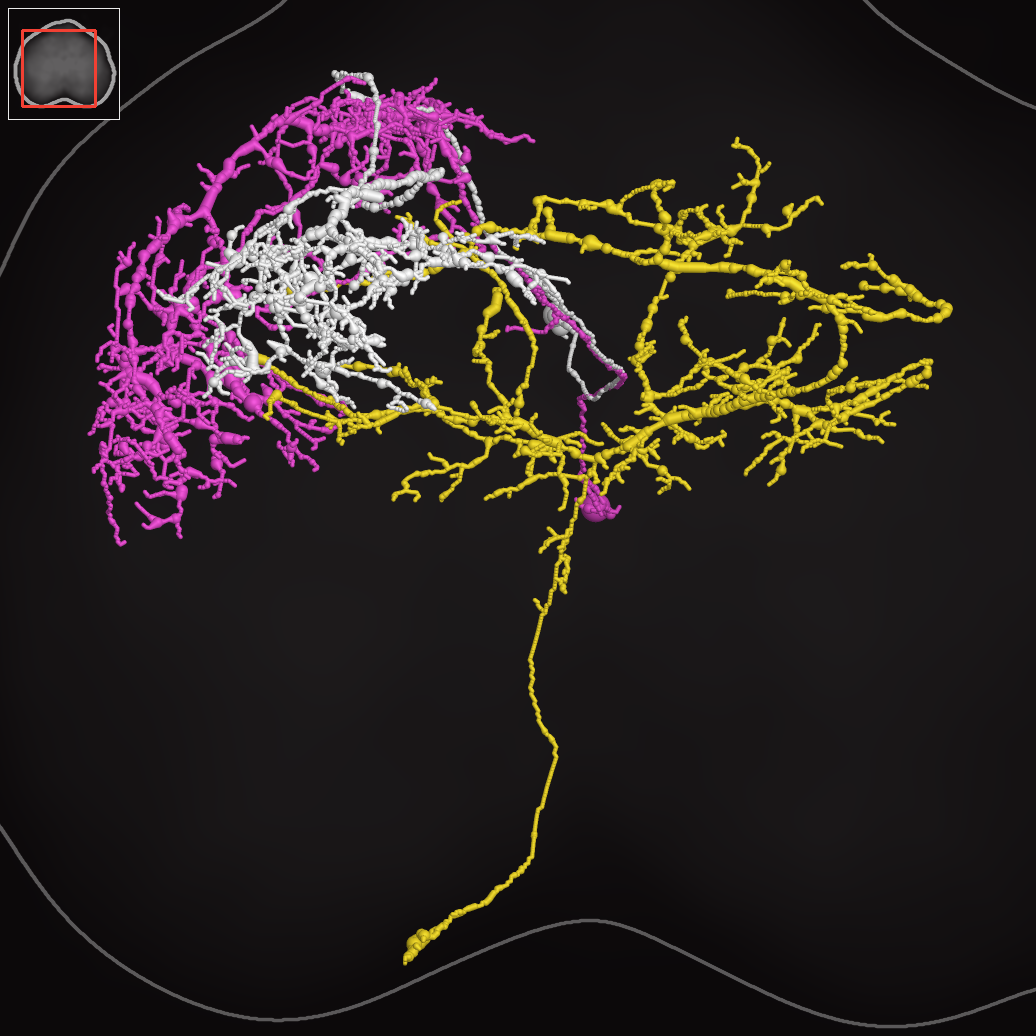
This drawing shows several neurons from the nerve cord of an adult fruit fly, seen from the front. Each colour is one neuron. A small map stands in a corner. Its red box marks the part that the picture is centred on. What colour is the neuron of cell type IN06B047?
magenta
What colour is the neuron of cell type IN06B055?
yellow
